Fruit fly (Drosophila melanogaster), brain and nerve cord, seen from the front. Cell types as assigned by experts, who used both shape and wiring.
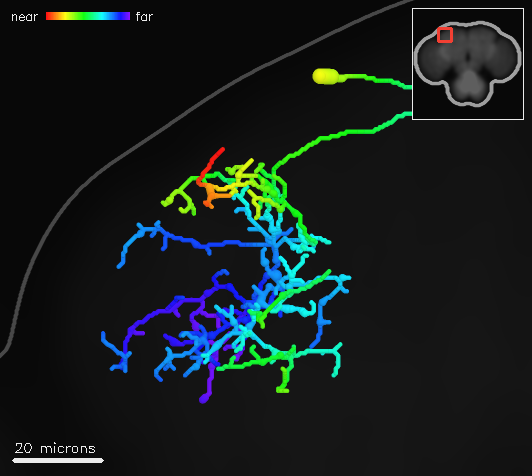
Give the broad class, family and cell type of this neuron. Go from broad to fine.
central-brain intrinsic neuron; hemilineage LHd2; CB1160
